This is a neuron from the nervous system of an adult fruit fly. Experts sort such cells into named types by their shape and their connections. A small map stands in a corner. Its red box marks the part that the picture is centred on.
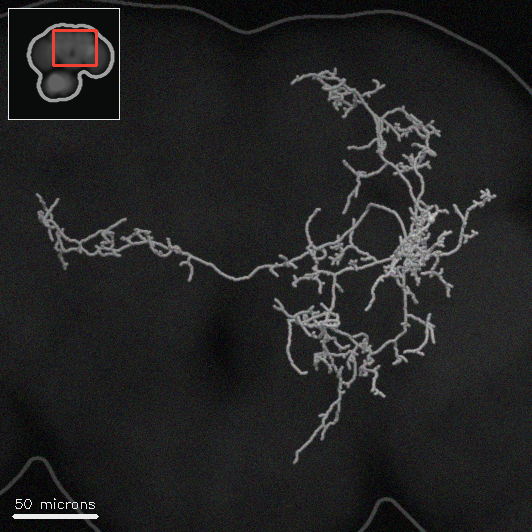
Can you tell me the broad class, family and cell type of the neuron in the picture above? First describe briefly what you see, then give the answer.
Its cell body lies on the right of the picture. By the scale bar it is about 300 microns wide in this view. The picture shows dozens of branch ends. It is a central-brain intrinsic neuron. Its family is hemilineage DL1_ventral. The cell type is PVLP211m_a.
